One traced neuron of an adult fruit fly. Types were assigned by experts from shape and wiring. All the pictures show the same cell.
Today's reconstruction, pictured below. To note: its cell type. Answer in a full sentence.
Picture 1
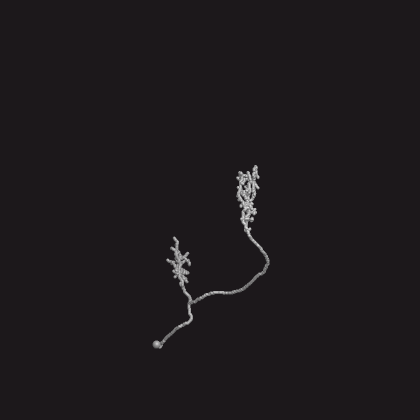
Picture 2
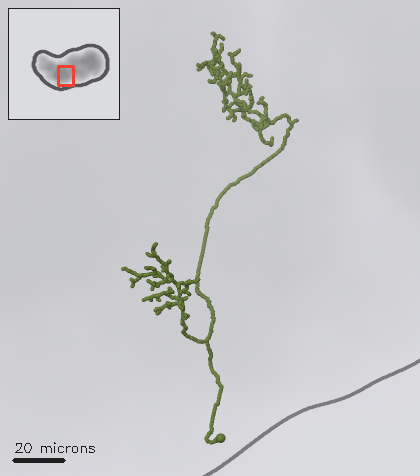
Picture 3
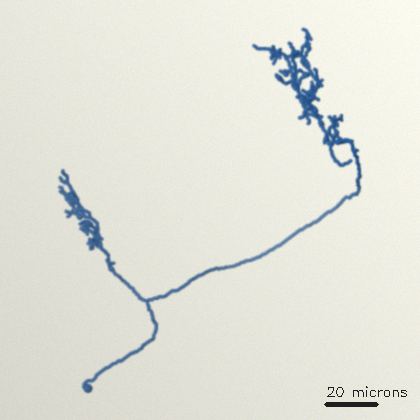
The cell type is Tm30.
